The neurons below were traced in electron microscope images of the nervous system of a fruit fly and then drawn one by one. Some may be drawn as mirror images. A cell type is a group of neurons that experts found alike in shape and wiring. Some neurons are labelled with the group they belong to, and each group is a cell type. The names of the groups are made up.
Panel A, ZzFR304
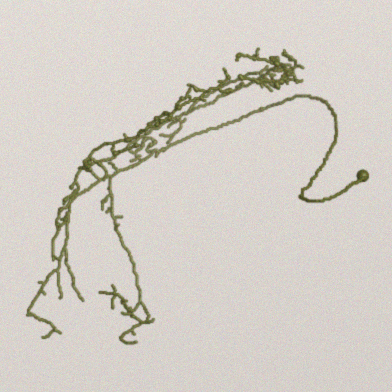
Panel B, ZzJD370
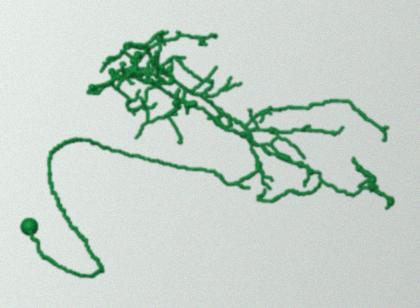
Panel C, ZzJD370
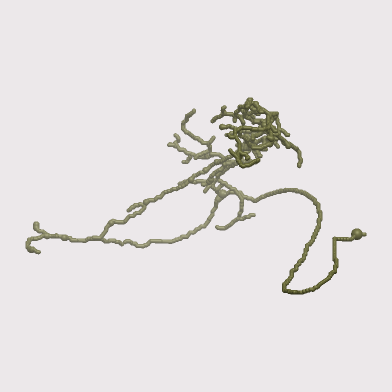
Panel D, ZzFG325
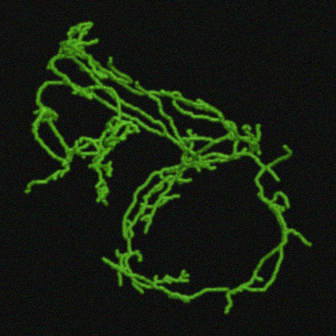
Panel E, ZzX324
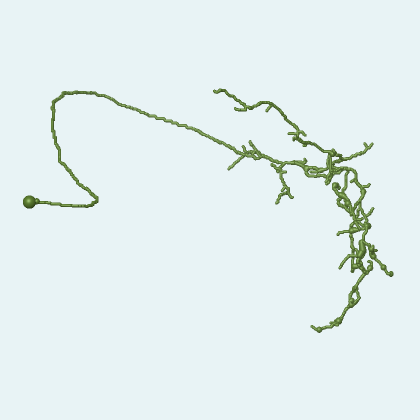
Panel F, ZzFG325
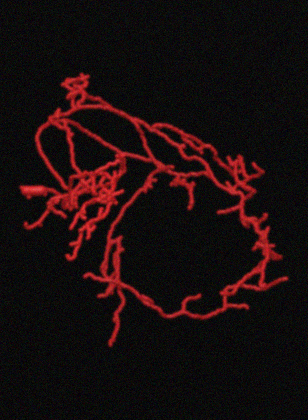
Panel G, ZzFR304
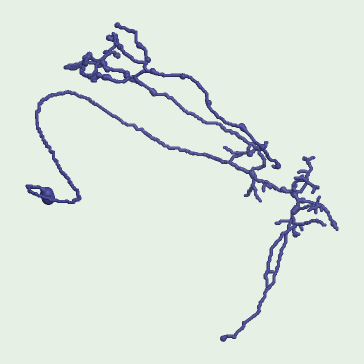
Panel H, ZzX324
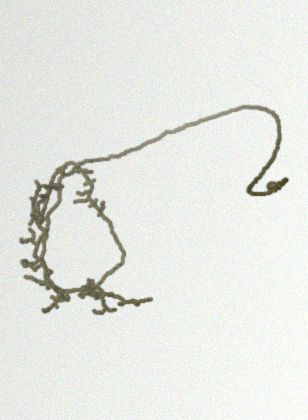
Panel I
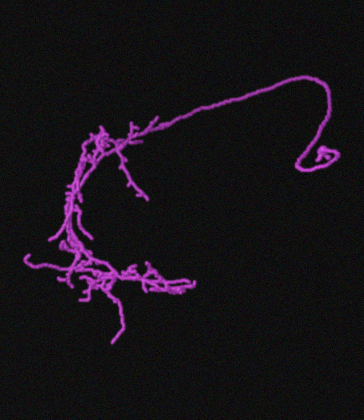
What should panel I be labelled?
ZzX324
